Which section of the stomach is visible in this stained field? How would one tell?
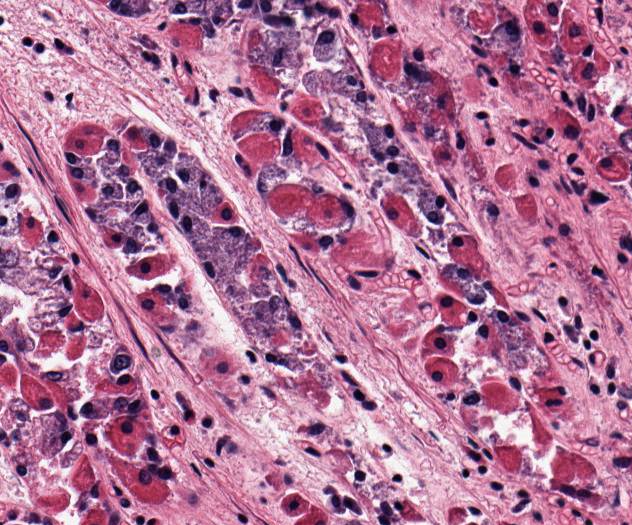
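Shown here are fundic glands. Cells lie in elongated cords and nests, parted by pink fibrous bands running diagonally from upper left to lower right. Those bands are made of wavy pink fibres with scattered elongated dark nuclei along them. Within the cords, two main cell kinds are mixed: some with bright red-pink cytoplasm, others with purple granular cytoplasm.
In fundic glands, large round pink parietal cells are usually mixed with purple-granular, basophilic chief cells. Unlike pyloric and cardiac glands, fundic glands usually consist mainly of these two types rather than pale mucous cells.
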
